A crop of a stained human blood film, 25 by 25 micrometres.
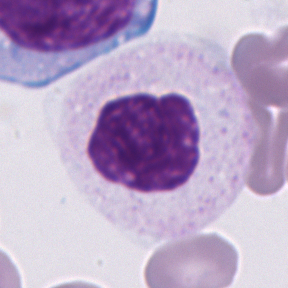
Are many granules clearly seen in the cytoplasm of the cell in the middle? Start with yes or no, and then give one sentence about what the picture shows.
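Yes. Fine pinkish-purple granules are scattered throughout the cytoplasm.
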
